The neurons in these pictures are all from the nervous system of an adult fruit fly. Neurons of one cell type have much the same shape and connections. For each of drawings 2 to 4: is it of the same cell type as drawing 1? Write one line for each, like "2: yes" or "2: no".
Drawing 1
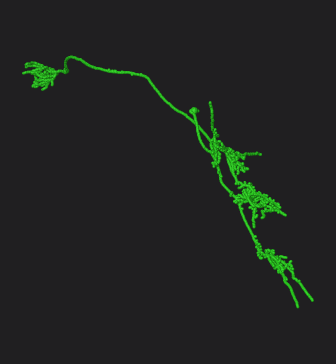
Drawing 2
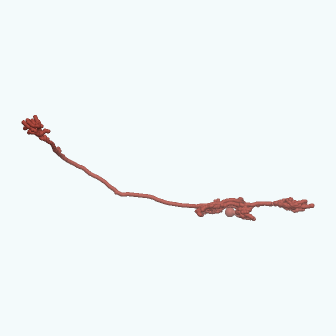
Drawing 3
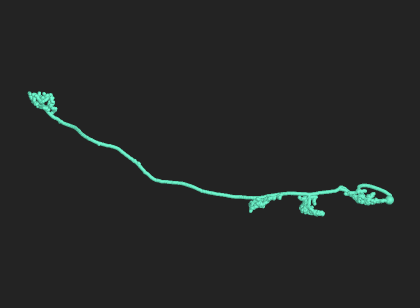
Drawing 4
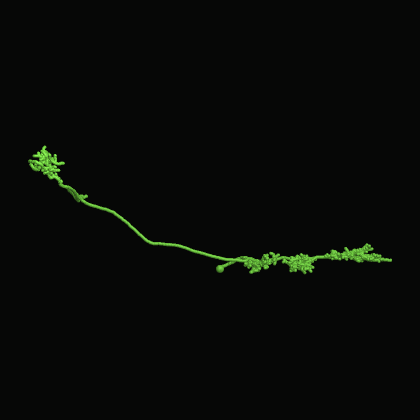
2: yes
3: yes
4: yes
